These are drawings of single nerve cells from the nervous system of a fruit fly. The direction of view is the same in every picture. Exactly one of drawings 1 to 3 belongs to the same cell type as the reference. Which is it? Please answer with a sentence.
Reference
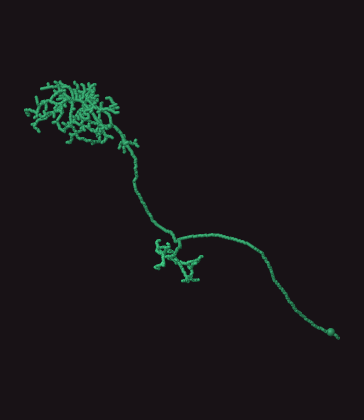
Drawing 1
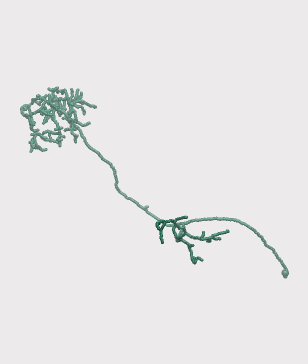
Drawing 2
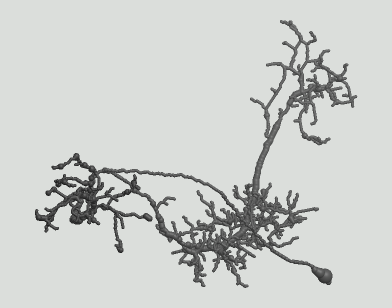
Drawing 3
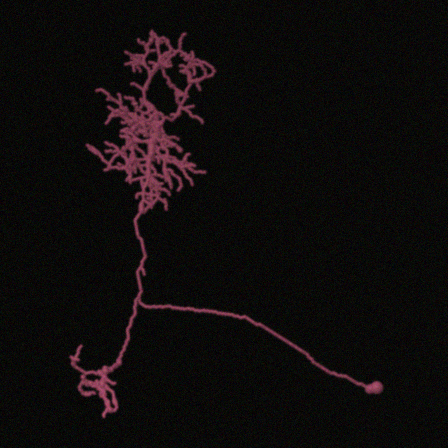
The nerve cell in drawing 1 is of the same cell type.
